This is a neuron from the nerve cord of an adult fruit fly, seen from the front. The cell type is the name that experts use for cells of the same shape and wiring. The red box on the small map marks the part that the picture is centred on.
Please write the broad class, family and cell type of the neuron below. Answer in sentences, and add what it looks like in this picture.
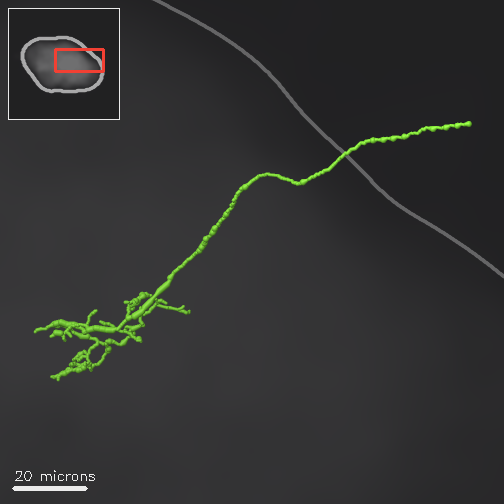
Its broad class is sensory neuron entering the nerve cord. The name of its family is class mechanosensory tactile. Its cell type is SNta18. The drawing shows no cell body. From left to right in the picture it spans about 120 microns.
